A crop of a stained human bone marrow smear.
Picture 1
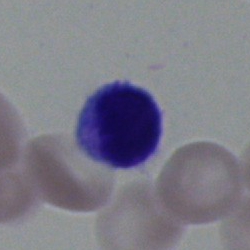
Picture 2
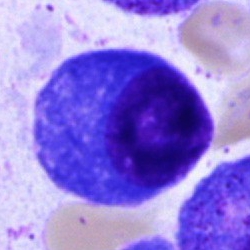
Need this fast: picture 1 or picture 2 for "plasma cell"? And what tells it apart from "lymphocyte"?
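Picture 1, I'd say, is the lymphocyte, and picture 2 is the plasma cell. Let me start with where the nucleus lies. In picture 1 the dark purple nucleus fills nearly the whole round cell, while in picture 2 it sits off-centre, pushed over to the right side of a smoothly rounded cell.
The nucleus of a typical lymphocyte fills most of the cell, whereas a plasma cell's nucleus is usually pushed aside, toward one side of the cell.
Next, the cytoplasm. In picture 1 I can find only a thin, slightly paler blue-purple rim at the left edge, but in picture 2 the cytoplasm is abundant, takes up about half of the cell, and stains a deep blue.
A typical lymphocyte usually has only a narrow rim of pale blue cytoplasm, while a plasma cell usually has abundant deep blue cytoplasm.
The chromatin, on the other hand, looks much alike in both: dense and very darkly stained in picture 1, and dark, dense and deep purple in picture 2. Looking closely at picture 1, I see no nucleoli in the nucleus and no granules anywhere in the cell.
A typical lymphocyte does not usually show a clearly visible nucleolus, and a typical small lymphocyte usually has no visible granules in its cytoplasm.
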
